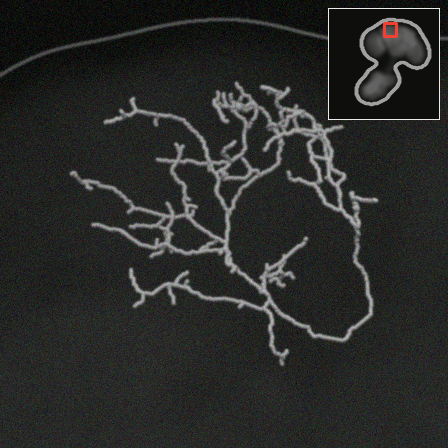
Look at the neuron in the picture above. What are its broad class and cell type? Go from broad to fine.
central-brain intrinsic neuron; CB4023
